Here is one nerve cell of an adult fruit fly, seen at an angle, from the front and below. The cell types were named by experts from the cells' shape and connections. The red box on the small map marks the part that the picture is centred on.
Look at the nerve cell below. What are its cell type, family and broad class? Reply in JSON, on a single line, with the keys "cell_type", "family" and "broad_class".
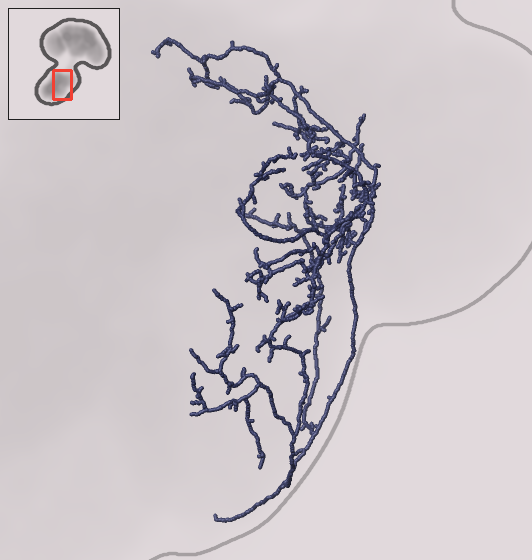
{"cell_type": "IN19A057", "family": "hemilineage 19A", "broad_class": "nerve-cord intrinsic neuron"}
